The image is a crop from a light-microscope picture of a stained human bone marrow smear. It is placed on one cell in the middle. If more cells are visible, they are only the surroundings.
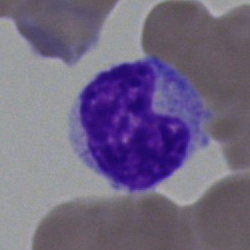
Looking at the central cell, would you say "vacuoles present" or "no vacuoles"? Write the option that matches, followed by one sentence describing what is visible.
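No vacuoles. No vacuoles are seen in the cytoplasm.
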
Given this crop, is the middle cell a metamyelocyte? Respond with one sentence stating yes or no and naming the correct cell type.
Yes, the central cell of this crop corresponds to a metamyelocyte.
